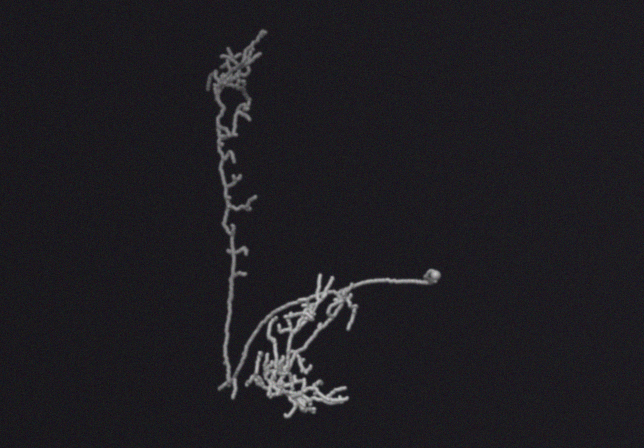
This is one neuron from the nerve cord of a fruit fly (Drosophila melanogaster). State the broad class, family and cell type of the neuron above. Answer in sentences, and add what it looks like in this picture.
This is a nerve-cord intrinsic neuron. Its family is hemilineage 08B. The cell type is IN08B062. The picture shows dozens of branch ends. In this view it is taller than it is wide.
